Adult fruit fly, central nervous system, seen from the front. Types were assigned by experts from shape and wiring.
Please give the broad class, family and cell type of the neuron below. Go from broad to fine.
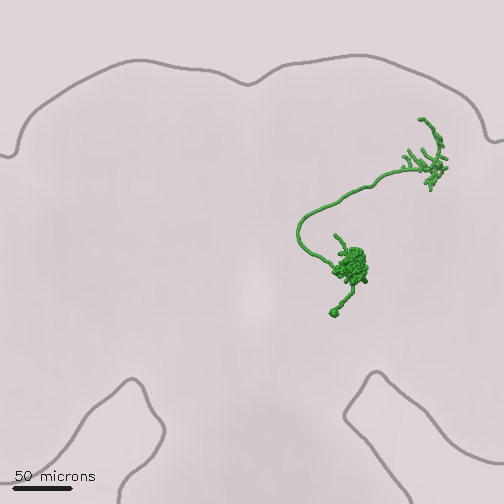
central-brain intrinsic neuron; hemilineage ALv1; VA1v_vPN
